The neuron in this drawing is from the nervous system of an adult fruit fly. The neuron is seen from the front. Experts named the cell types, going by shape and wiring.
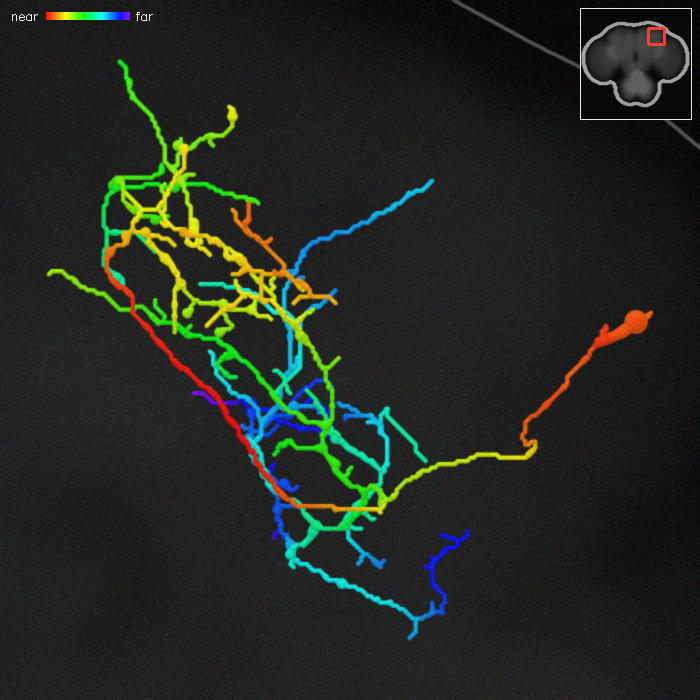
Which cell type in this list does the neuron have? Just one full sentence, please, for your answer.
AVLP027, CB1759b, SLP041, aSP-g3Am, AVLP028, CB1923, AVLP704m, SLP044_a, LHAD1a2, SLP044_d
Among cell types, the one for this neuron is LHAD1a2.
